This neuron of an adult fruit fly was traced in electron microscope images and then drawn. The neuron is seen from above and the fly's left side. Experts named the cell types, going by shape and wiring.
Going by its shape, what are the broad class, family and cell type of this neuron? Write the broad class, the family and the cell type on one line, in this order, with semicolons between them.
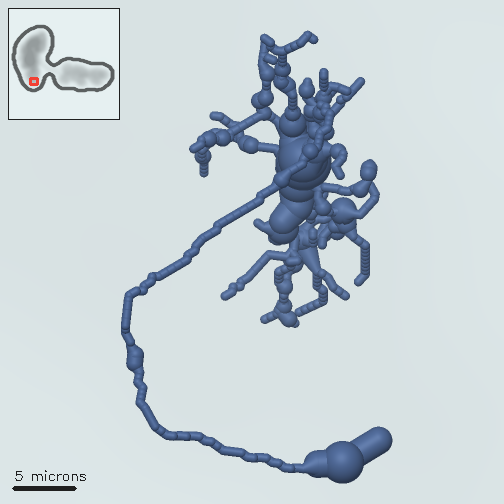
optic-lobe intrinsic neuron; Dm; Dm8a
